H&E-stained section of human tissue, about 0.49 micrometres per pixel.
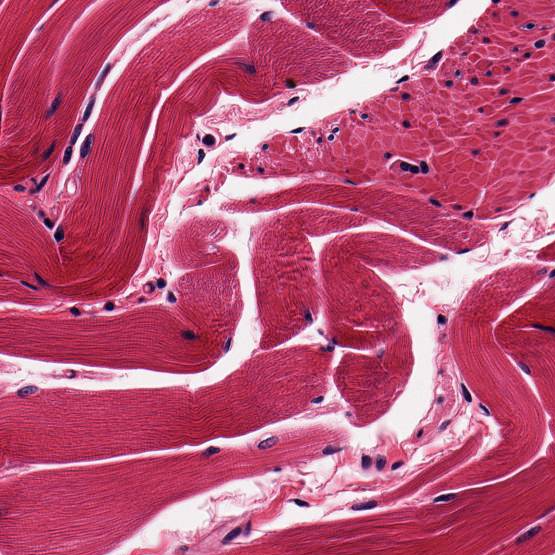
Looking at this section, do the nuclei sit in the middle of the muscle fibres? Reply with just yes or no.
No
